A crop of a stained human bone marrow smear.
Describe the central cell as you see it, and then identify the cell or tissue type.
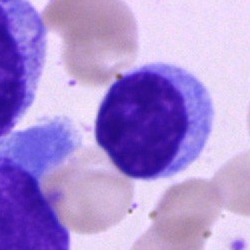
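Outline round and smooth. The nucleus occupies most of the cell, leaving a moderate rim of cytoplasm. Chromatin is dark purple and dense, with a few lighter mottled patches. The blue cytoplasm forms a crescent that is widest on the right. This is a lymphocyte.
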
